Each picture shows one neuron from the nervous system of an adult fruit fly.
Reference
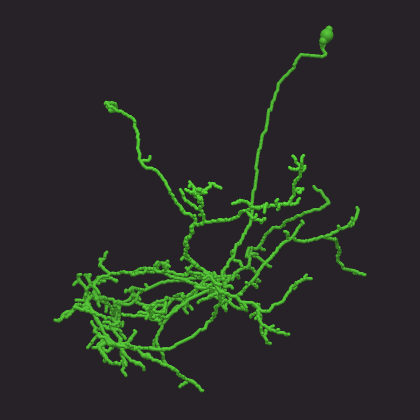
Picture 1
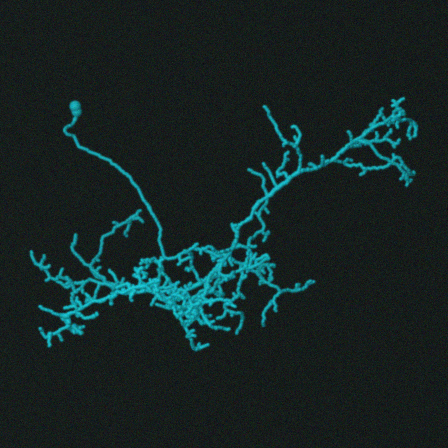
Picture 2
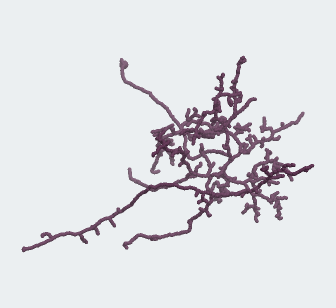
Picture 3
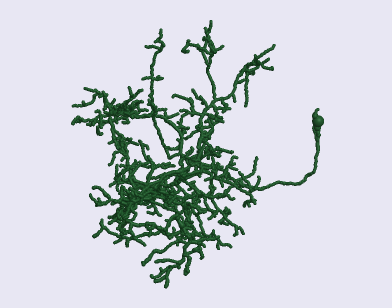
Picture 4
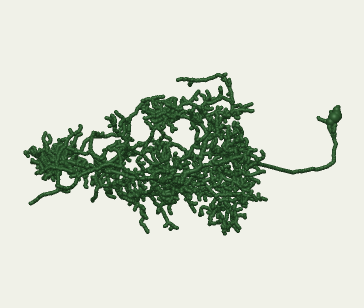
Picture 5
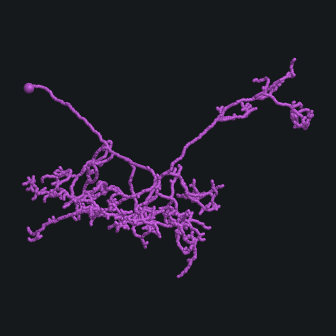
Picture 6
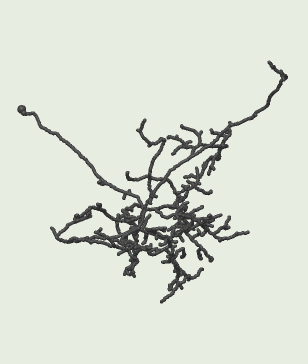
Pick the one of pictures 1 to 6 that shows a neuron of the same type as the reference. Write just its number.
1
